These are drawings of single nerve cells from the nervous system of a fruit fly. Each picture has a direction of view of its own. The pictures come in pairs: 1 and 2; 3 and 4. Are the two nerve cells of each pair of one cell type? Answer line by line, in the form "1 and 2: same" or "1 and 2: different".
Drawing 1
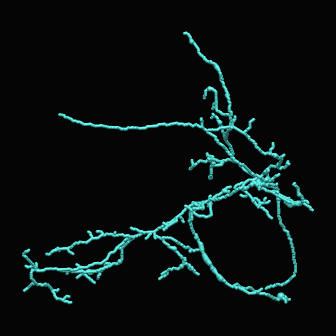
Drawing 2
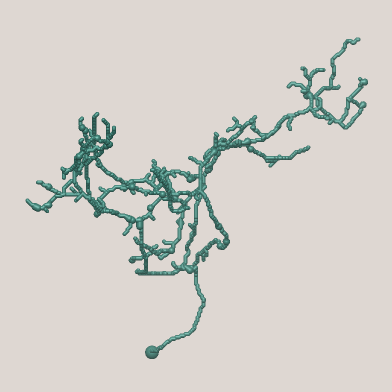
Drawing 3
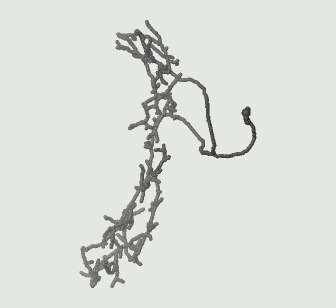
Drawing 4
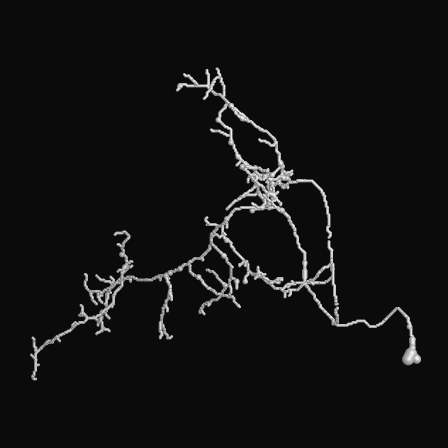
1 and 2: same
3 and 4: same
